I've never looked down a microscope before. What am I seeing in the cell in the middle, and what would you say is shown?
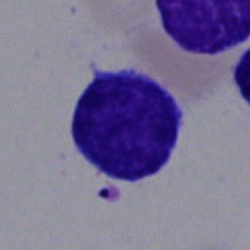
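First, the outline: roughly round. Second, the edge: a small pointed projection sticks out at the upper left. Third, the cytoplasm: little or none can be seen as separate from the nucleus. Fourth, the staining: dark and mottled, not smooth. This cell is a lymphocyte.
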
